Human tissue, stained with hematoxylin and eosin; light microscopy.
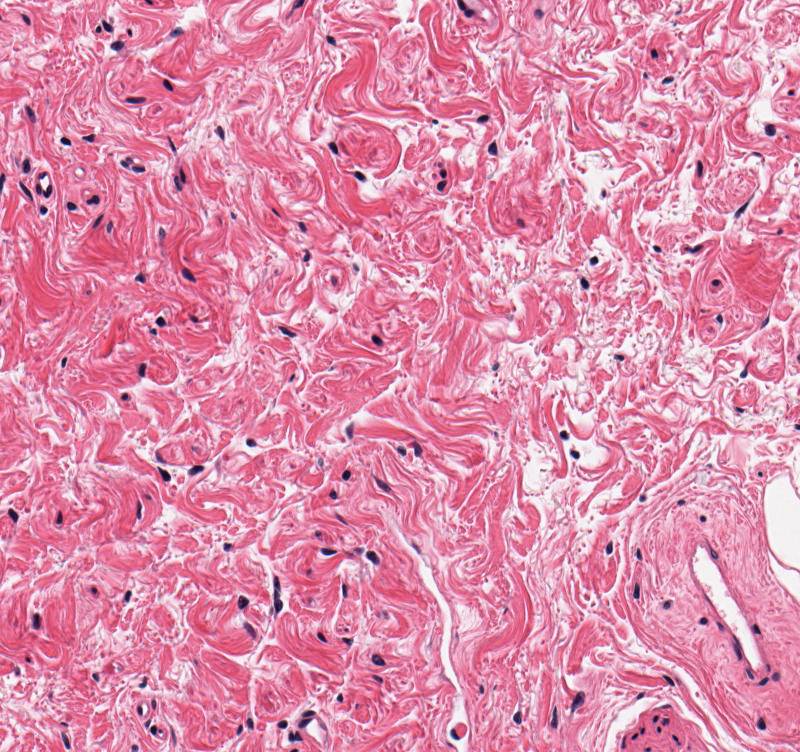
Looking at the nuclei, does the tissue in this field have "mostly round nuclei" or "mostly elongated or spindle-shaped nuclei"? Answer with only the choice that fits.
Mostly elongated or spindle-shaped nuclei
